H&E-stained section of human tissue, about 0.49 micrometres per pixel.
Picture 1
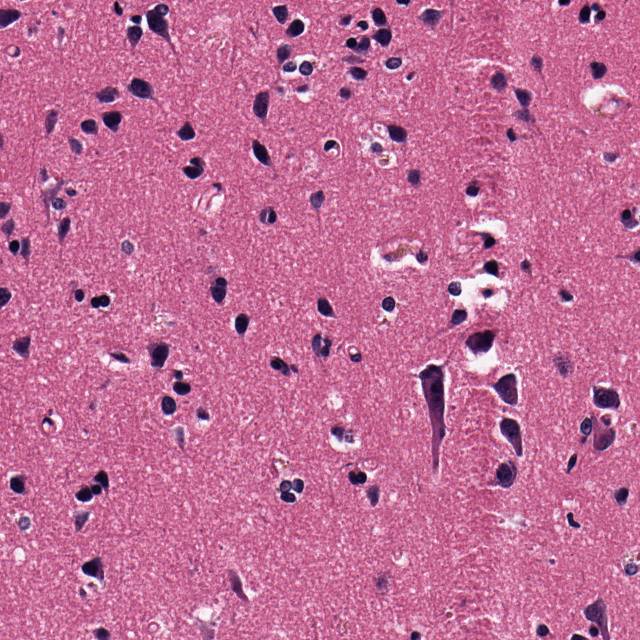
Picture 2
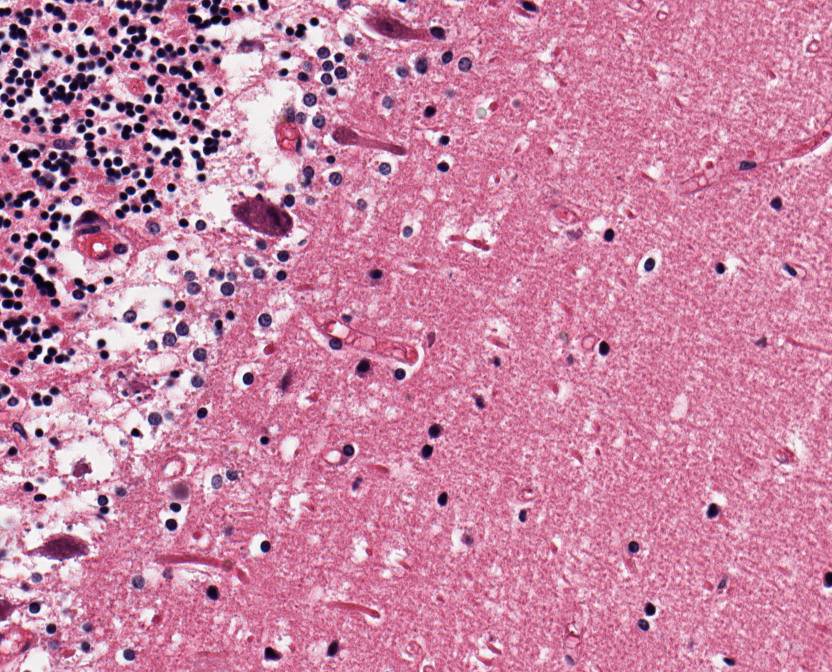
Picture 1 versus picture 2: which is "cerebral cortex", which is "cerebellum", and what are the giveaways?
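Let's name them: the cerebral cortex is picture 1, the cerebellum picture 2. In the cortex, cells lie scattered singly over the whole field and form no organized units. Among the neurons lie small round dark nuclei with little visible cytoplasm; the largest neuron, just right of centre in the lower half, is elongated vertically. The cerebellum shows two zones: upper left, a dense one packed with small, round, dark-staining nuclei with scant cytoplasm; right and most of the field, a paler, sparsely cellular one. That pale zone is finely granular-fibrillar pink neuropil, and a few large neuron cell bodies with dense purple cytoplasm sit singly along the border between the zones.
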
